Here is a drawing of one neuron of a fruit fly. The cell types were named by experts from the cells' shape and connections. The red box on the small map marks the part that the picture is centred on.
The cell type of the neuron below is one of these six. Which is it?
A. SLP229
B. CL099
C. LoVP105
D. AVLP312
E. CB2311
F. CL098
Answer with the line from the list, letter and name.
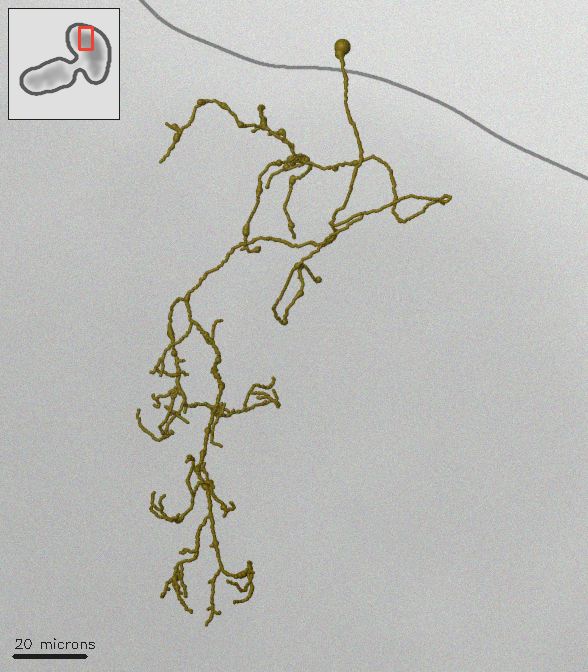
C. LoVP105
